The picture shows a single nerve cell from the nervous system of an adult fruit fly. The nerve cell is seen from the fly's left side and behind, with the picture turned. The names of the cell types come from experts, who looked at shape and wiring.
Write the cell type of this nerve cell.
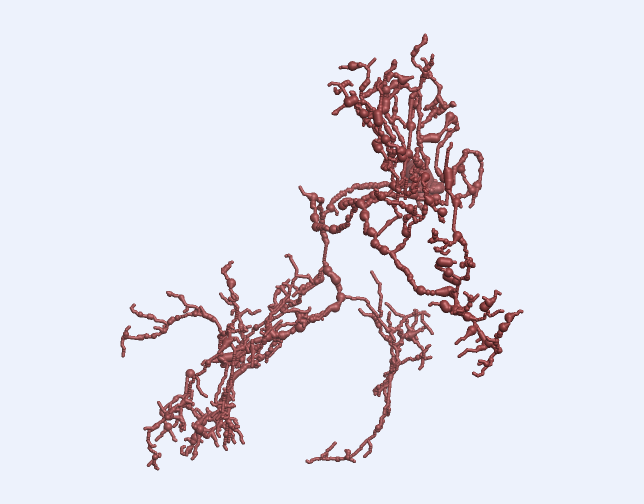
FB4O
